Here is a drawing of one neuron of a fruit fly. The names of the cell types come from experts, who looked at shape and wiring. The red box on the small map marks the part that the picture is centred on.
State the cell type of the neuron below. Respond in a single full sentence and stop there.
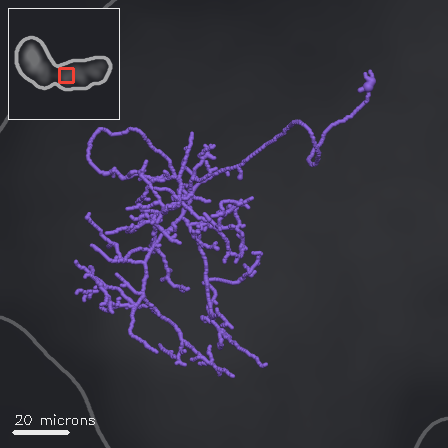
This neuron is categorized as cell type IN03A067.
